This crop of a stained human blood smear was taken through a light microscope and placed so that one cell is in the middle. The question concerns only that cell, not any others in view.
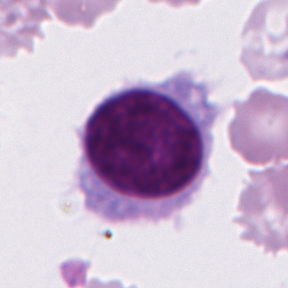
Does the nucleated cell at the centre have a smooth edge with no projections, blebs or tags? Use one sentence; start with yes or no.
No, along its edge the cell is rough, not smooth.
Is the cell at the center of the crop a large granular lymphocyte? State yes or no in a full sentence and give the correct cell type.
No, the middle cell is classified as a hairy cell instead of a large granular lymphocyte.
